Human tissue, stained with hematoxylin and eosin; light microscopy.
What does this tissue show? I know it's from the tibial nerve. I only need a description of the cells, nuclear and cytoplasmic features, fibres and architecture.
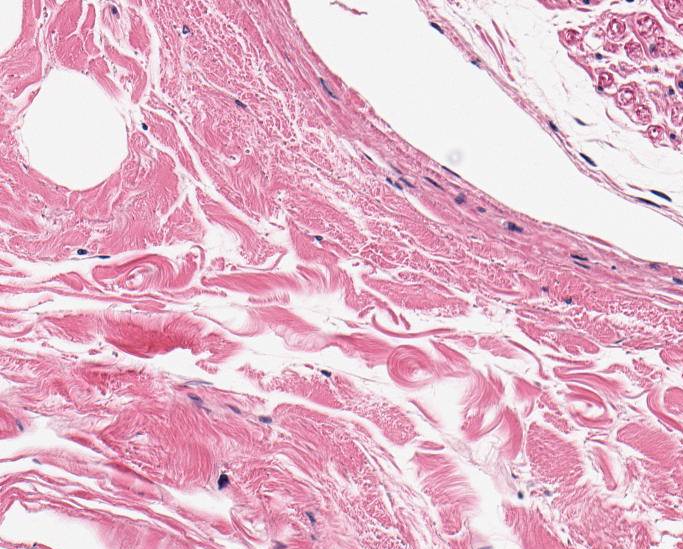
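Most of this field is dense, pink-staining fibrous tissue, with a separate small cluster of round profiles up in the top right corner. In the lower half the fibre bundles are wavy and partly cut across, so you get curled, swirled profiles. Nuclei are sparse, small and dark, mostly elongated; those gather a bit along the upper right border of the dense tissue, parallel to that edge.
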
